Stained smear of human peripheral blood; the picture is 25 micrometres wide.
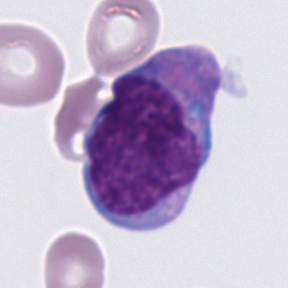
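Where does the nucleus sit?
Toward the lower left; it is large and fills most of the cell.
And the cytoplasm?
Pale lilac-blue, widest at the upper right, and a deeper blue along the margin than near the nucleus.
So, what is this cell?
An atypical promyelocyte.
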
